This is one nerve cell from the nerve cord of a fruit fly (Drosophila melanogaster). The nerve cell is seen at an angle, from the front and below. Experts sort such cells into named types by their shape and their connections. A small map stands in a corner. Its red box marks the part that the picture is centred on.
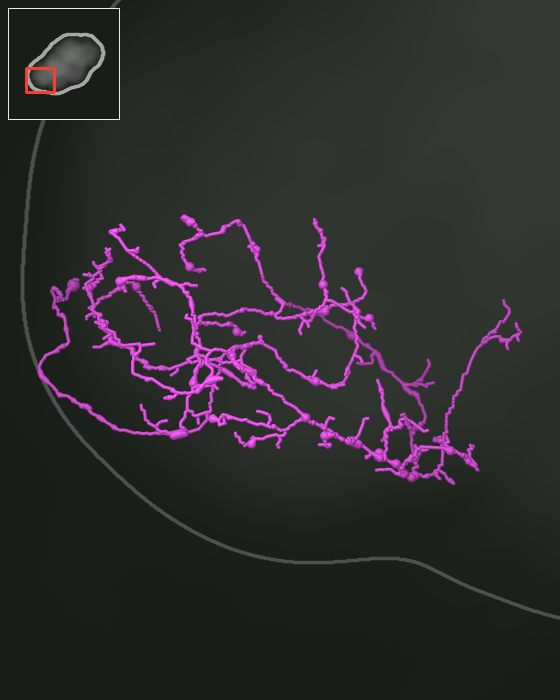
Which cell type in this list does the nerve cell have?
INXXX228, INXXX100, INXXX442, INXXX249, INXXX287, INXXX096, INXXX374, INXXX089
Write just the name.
INXXX442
